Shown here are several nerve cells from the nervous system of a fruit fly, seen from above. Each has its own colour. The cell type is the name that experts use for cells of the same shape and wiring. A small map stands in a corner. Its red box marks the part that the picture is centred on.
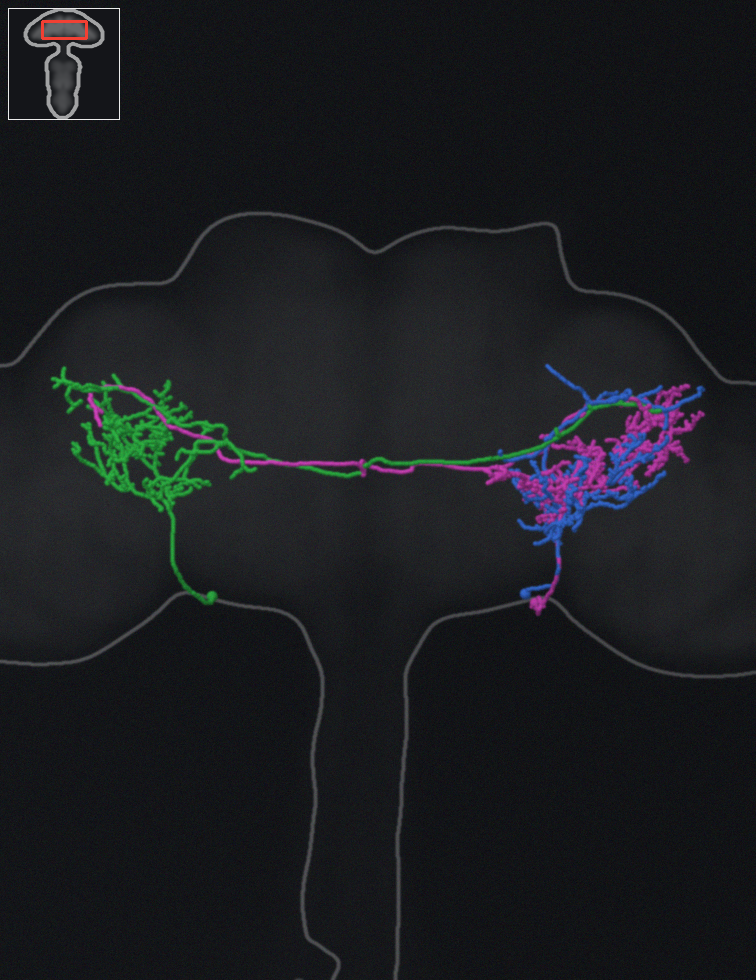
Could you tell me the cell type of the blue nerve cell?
CB4245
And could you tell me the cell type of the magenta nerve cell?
PVLP127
